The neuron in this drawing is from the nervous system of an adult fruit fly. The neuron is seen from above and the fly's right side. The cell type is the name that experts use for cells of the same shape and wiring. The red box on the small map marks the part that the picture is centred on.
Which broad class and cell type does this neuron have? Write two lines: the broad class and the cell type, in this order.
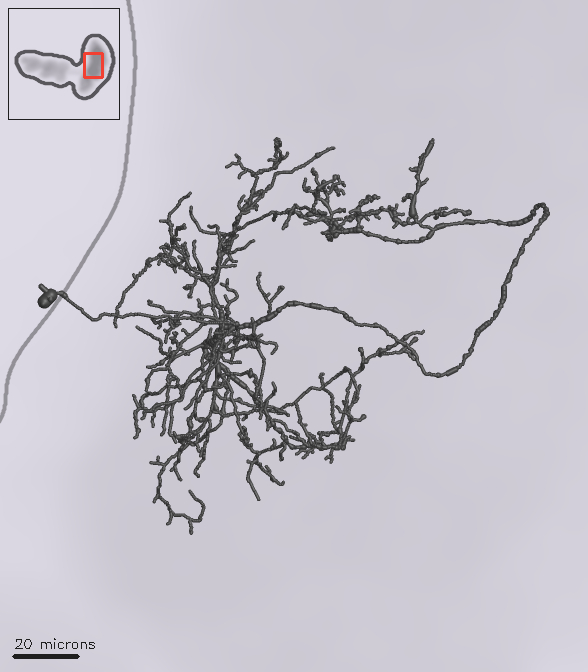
central-brain intrinsic neuron
PS231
